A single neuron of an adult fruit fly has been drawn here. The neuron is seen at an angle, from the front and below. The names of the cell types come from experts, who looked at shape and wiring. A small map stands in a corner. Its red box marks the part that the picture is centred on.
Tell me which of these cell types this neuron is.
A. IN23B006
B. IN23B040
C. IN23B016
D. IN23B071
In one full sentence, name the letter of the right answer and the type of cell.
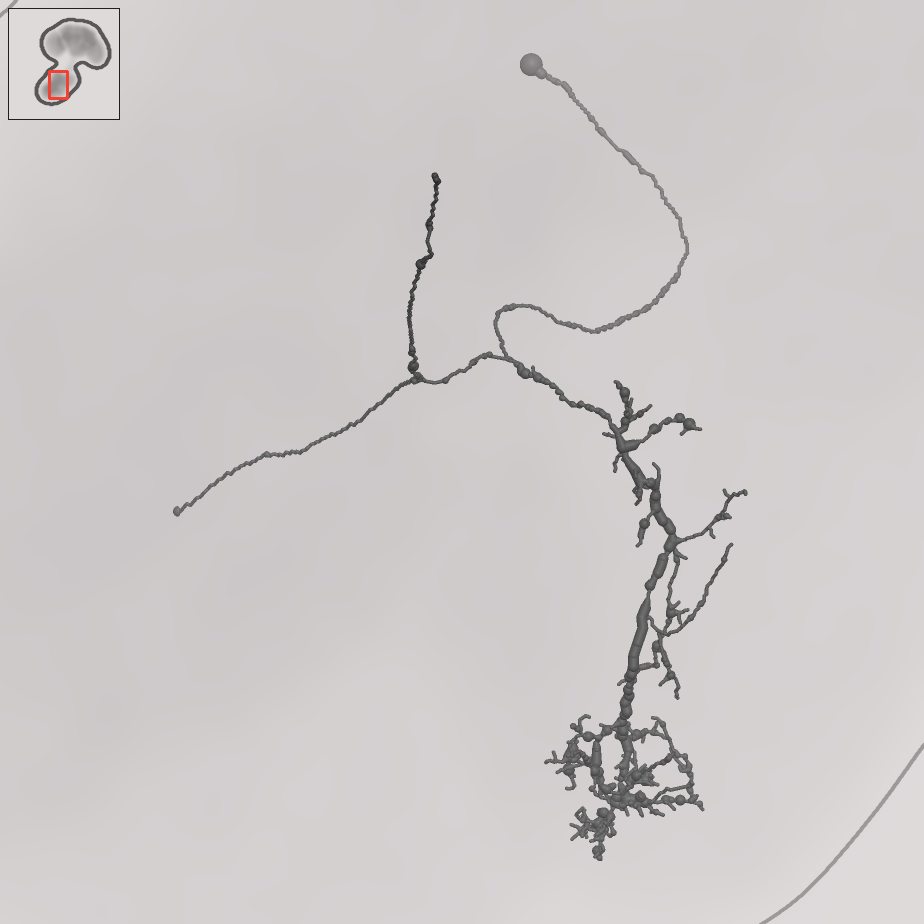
Given as option D, IN23B071 is the cell type for the neuron.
